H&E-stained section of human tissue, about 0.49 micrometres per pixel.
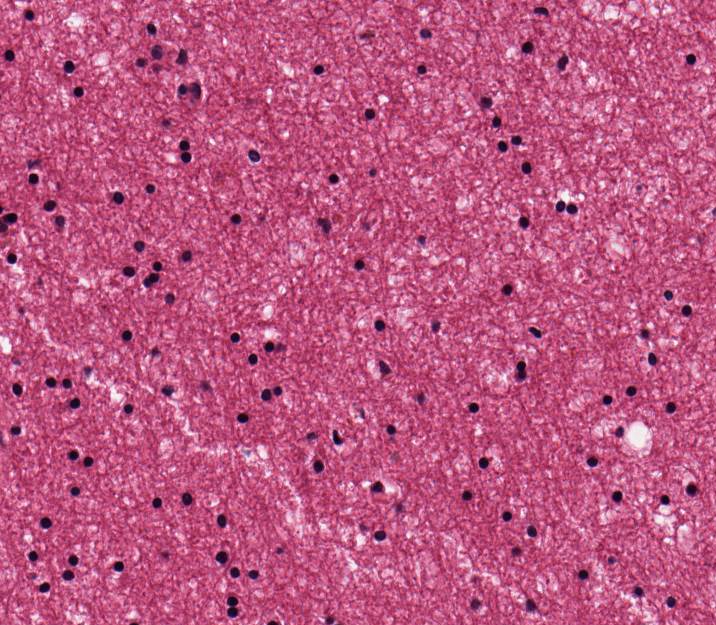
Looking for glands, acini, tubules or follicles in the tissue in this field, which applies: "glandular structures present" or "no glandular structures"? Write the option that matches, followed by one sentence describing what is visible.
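No glandular structures. The whole field is a fine, fibrillary pink meshwork with scattered cells and no epithelium, glands or lumina.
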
